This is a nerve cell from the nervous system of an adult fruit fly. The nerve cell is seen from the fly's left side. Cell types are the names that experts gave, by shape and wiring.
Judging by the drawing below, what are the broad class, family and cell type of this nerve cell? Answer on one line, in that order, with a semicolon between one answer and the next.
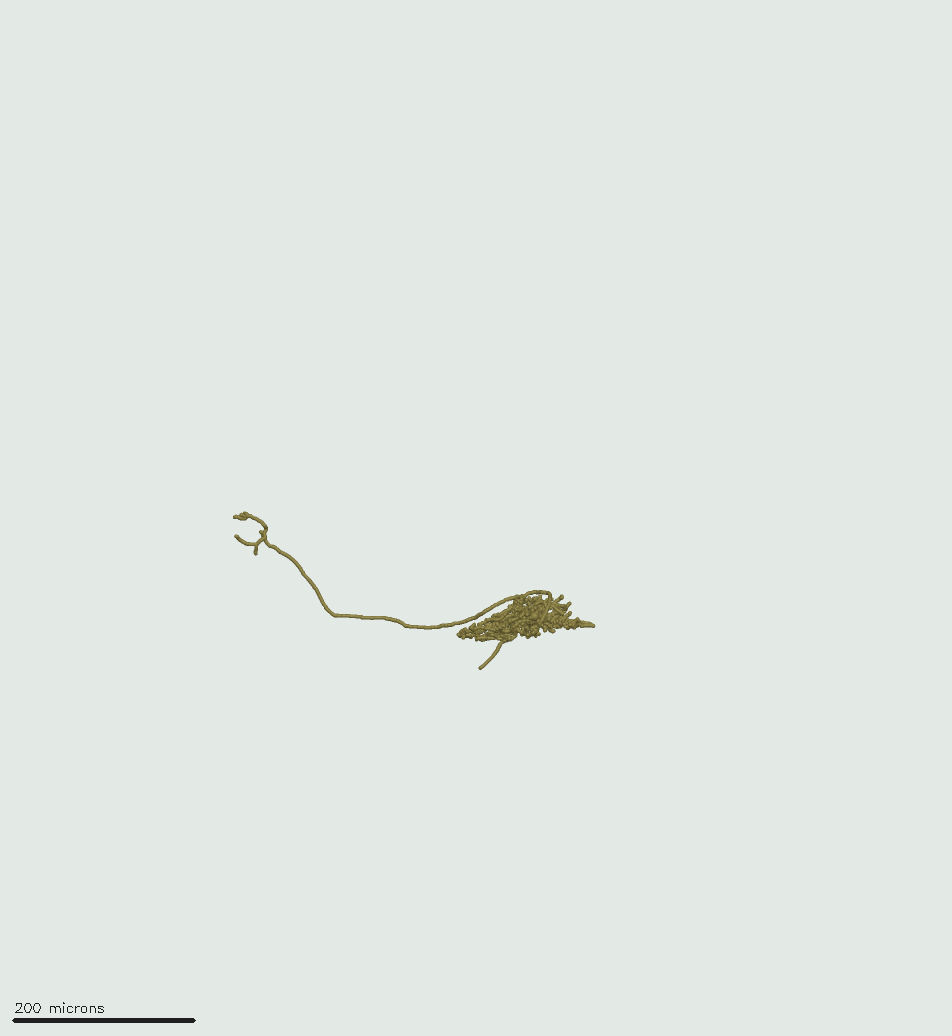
ascending neuron; hemilineage 11B; AN11B012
